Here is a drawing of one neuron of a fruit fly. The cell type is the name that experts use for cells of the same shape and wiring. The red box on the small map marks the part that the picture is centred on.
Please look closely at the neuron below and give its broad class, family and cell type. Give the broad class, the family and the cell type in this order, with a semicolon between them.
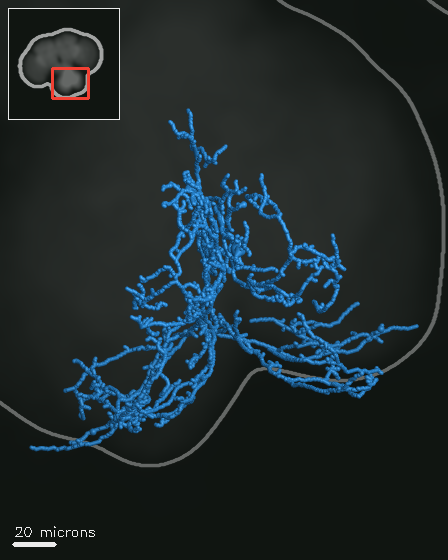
nerve-cord intrinsic neuron; hemilineage 05B; IN05B017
